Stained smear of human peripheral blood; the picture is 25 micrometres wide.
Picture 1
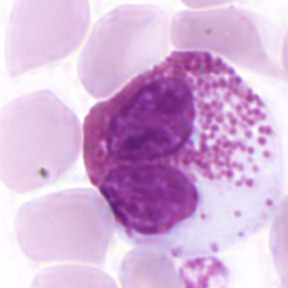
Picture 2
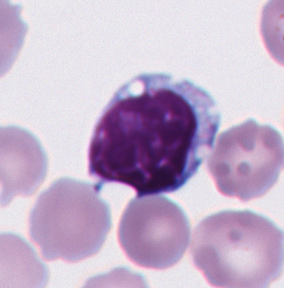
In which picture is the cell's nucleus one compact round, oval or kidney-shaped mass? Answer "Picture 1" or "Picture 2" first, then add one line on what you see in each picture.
Picture 2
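What picture 1 shows: The nucleus has two lobes, one lying above the other.
What picture 2 shows: The nucleus is roughly round and fills most of the cell.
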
